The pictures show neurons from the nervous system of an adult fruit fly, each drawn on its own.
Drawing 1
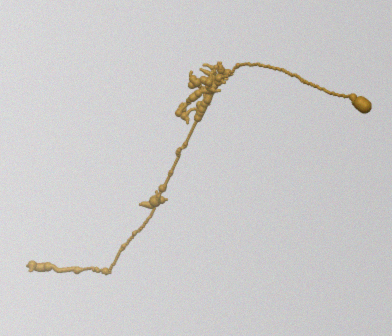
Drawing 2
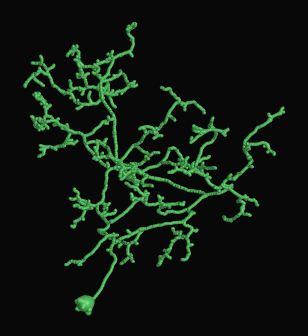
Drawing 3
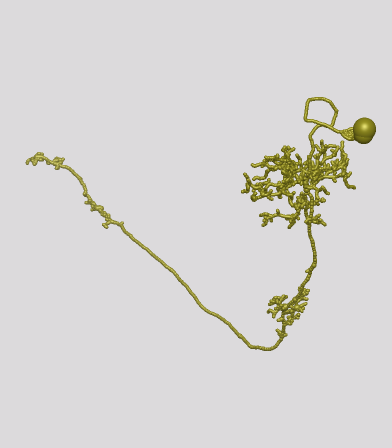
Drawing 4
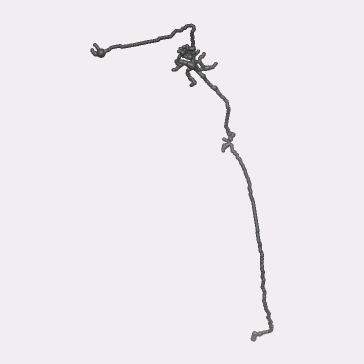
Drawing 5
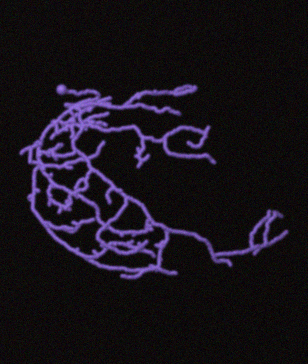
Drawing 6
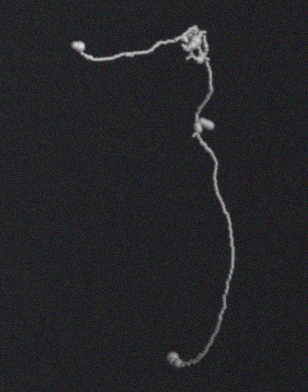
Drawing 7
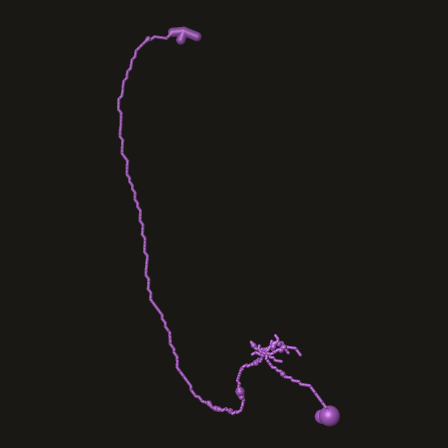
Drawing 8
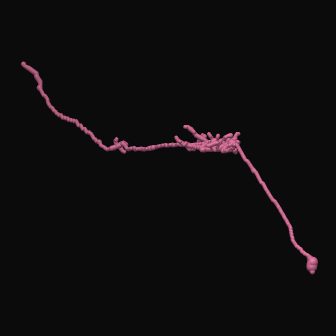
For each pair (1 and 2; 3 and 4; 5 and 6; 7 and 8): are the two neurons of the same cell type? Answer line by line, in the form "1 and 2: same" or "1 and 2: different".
1 and 2: different
3 and 4: different
5 and 6: different
7 and 8: different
